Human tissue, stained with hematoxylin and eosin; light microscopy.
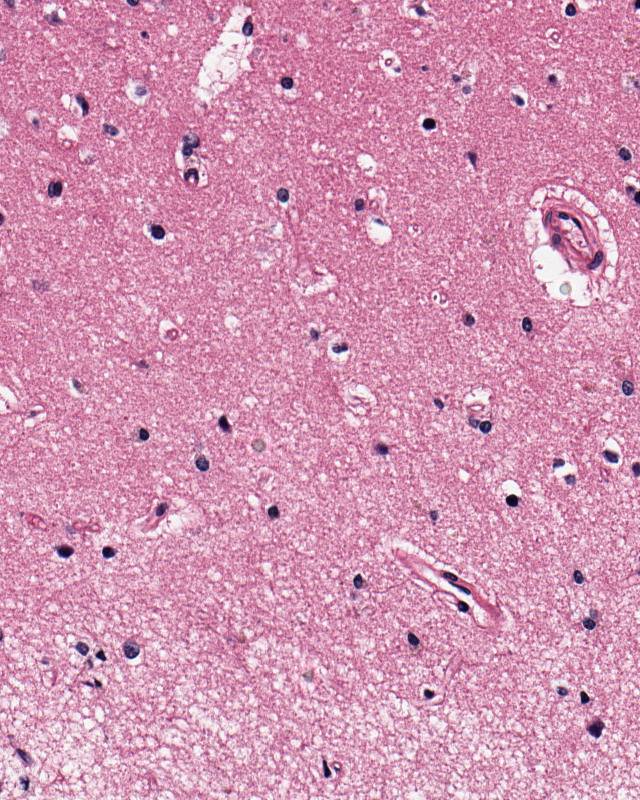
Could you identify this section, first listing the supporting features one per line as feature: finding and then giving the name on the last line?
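Background: fine, granular, pink fibrillary matrix filling the whole field
Epithelium and glands: none
Nuclei: small, round, dark-staining, sparse, scattered fairly evenly
Halos: clear empty spaces around many of the small dark nuclei
Vessel: small, cut in cross-section, upper right, within a surrounding clear space
Name: cerebral cortex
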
